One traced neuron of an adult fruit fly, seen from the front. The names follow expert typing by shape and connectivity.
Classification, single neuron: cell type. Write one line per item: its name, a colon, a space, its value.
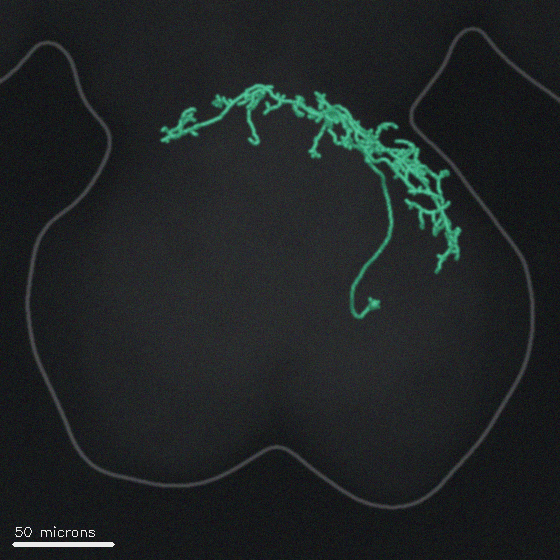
cell type: IN03B058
